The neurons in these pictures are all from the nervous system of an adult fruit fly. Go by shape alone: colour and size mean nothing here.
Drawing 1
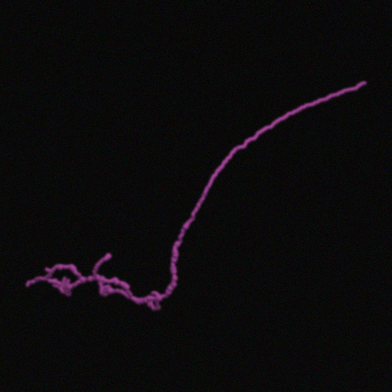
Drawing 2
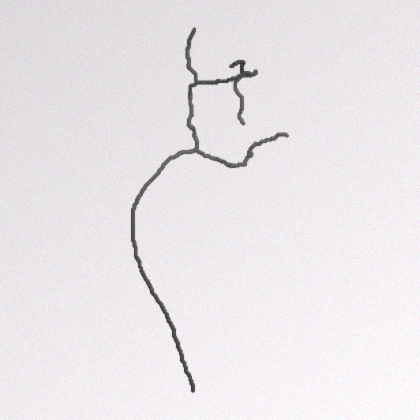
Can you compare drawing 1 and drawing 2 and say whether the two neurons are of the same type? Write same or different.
different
